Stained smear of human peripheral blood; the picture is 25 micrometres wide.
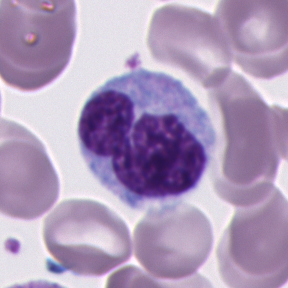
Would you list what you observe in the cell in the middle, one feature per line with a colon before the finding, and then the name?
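Nucleus: about 12 by 8 micrometres
Lobes: left lobe smaller than right lobe
Cytoplasm colour: pale greyish blue
Cytoplasm rim: widest on the upper right side of the nucleus
Granules: fine, faint and purplish, within the cytoplasm
Identity: monocyte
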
